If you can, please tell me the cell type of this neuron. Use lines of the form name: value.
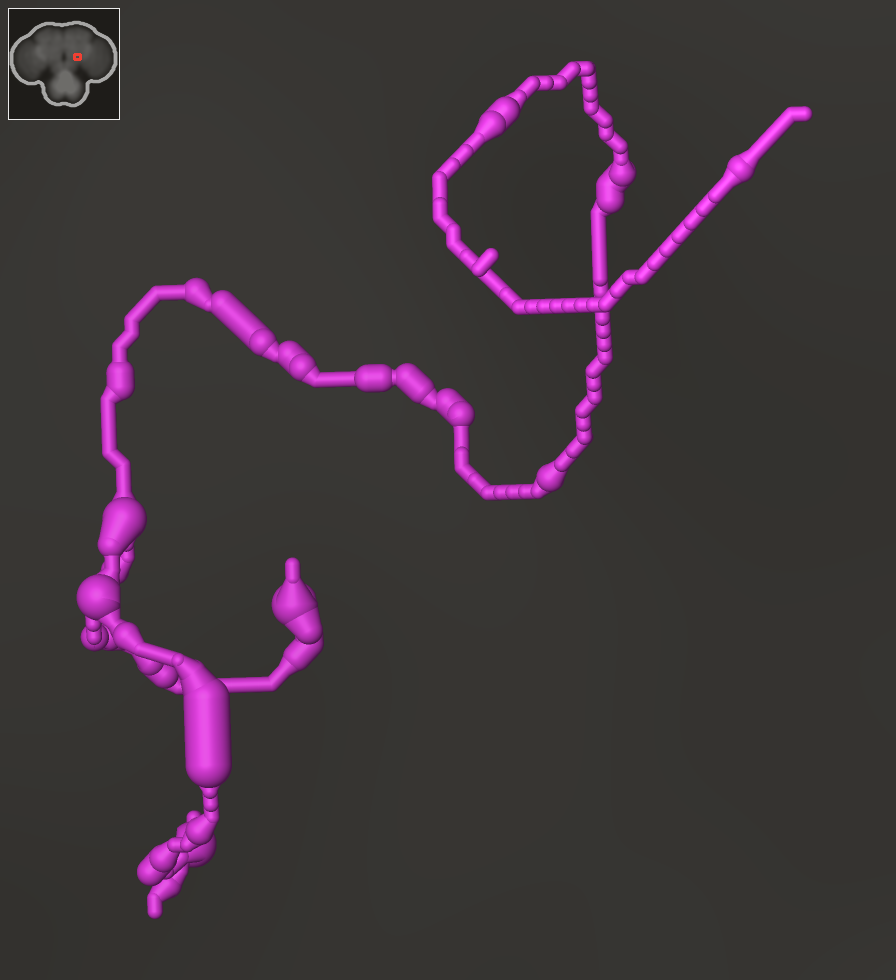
cell type: ORN_VL1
